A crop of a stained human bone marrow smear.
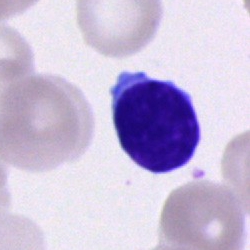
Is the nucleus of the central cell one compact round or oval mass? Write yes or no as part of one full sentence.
Yes, the nucleus takes the form of a single compact round or oval mass.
